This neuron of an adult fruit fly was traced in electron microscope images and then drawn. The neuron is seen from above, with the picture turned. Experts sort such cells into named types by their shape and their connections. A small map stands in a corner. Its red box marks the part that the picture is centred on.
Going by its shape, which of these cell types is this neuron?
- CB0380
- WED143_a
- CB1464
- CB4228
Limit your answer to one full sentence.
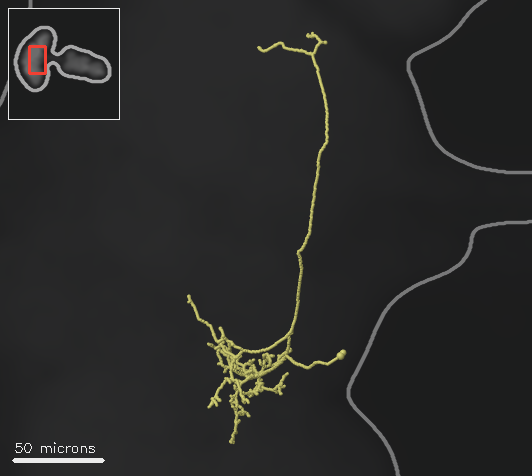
This neuron is an instance of the cell type CB1464.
